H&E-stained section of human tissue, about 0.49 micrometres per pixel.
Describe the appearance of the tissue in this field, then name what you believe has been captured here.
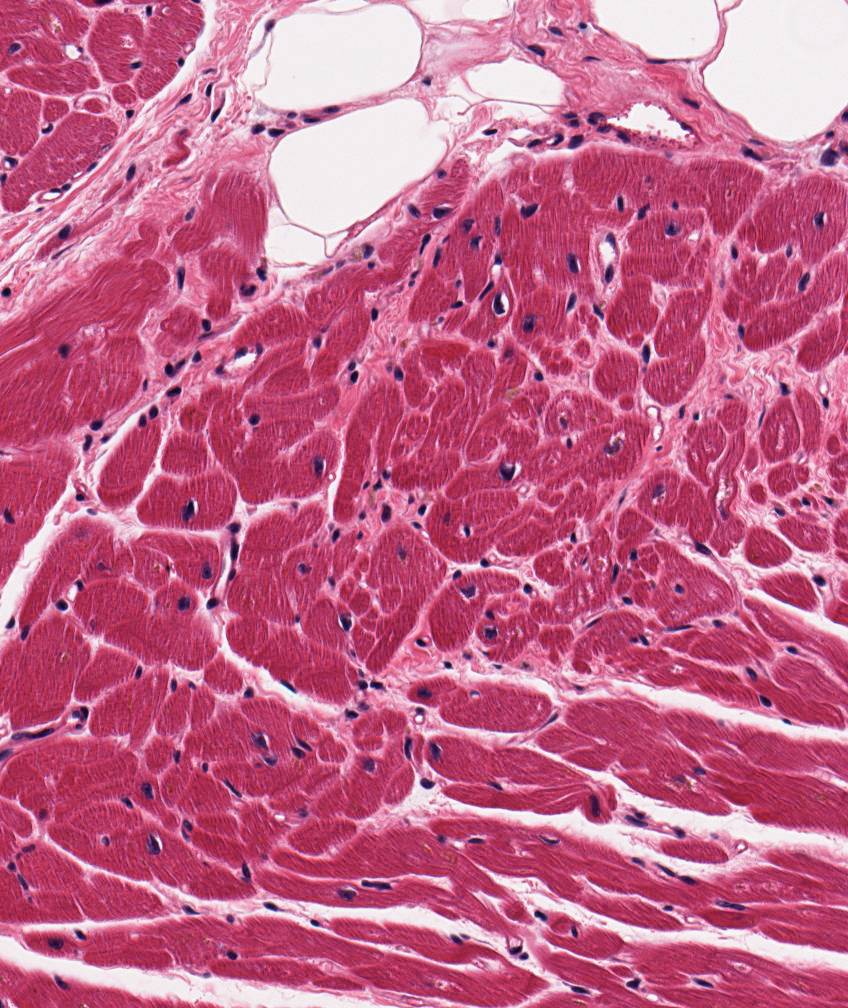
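Muscle fibres fill most of the field; band of pale connective tissue and fat along top edge. Centre and upper part: fibres cut across or obliquely, rounded and irregular profiles. Fibres branch and join, not separate parallel cylinders. Between bundles, thin pale pink connective tissue strands with small dark elongated nuclei. Name: atrial appendage of the heart.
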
